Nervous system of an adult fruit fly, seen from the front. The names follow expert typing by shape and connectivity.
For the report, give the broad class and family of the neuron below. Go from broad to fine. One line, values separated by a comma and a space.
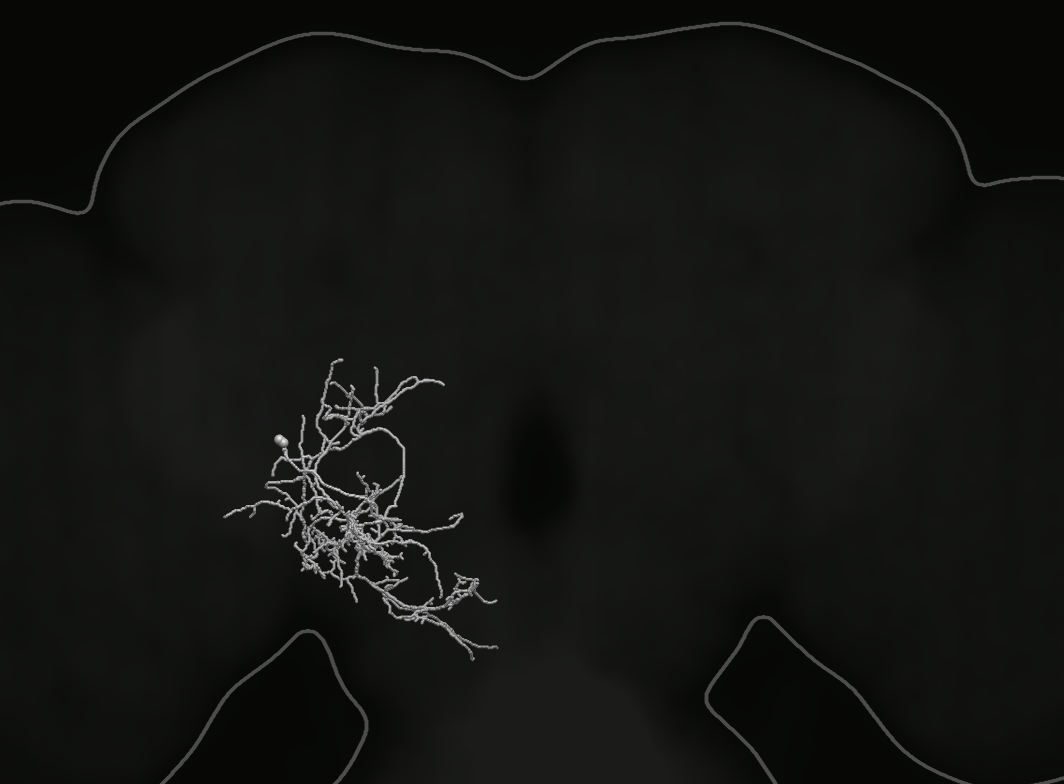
central-brain intrinsic neuron, hemilineage ALl1_ventral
